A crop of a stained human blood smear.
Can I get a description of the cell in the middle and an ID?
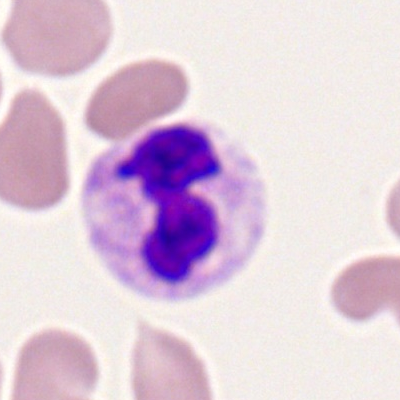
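Cell edge smooth; outline round. Nucleus in two lobes, one above the other, with no visible nucleoli. Fine, faint granules spread through the cytoplasm. Cell: segmented neutrophil.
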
